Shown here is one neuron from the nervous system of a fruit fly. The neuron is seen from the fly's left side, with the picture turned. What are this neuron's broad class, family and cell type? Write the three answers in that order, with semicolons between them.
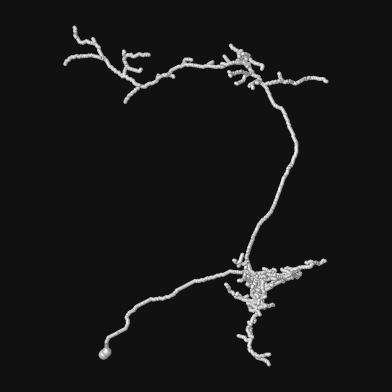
central-brain intrinsic neuron; hemilineage VESa2; CB1087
